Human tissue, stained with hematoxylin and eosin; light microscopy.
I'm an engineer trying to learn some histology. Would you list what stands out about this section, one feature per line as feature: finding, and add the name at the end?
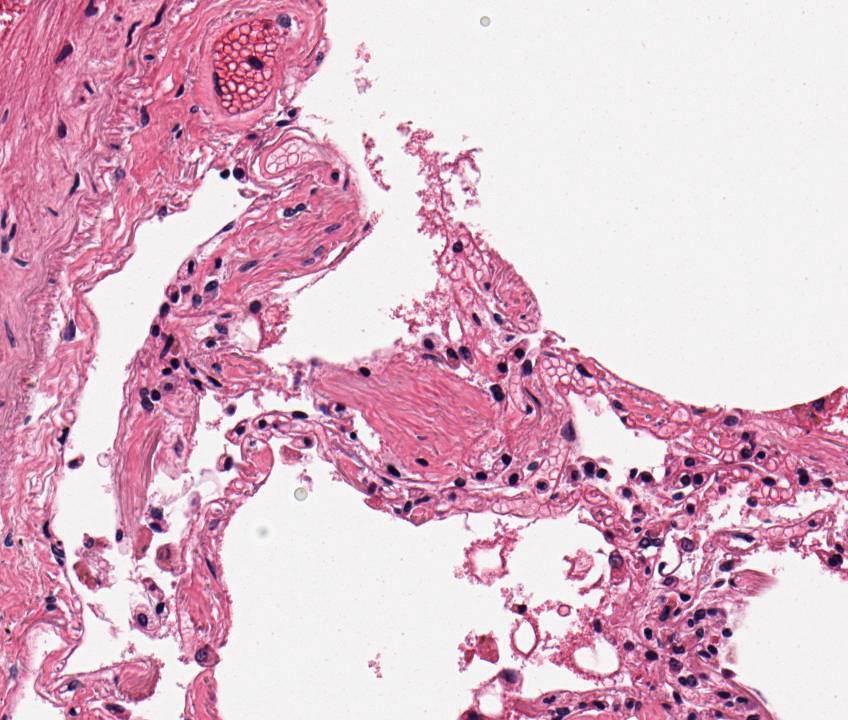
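Spaces: large and empty, biggest at upper right
Strands: thin, branching tissue around the spaces
Vessel: small, round, packed with red blood cells, top left of centre
Bundle: compact pink fibres with elongated nuclei, in the centre
Crowding: small, dark, round to oval nuclei, thickest at lower right
Tissue: lung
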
